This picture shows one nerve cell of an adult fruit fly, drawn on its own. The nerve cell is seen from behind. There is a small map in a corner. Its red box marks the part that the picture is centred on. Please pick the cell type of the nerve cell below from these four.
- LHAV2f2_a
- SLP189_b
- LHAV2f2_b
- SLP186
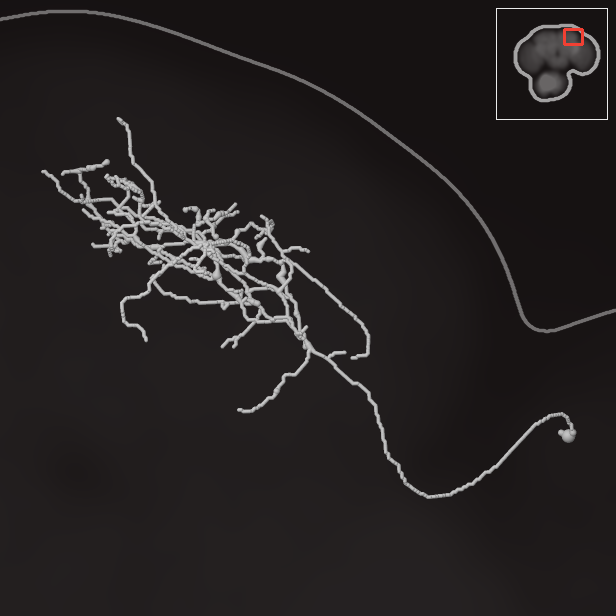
LHAV2f2_a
